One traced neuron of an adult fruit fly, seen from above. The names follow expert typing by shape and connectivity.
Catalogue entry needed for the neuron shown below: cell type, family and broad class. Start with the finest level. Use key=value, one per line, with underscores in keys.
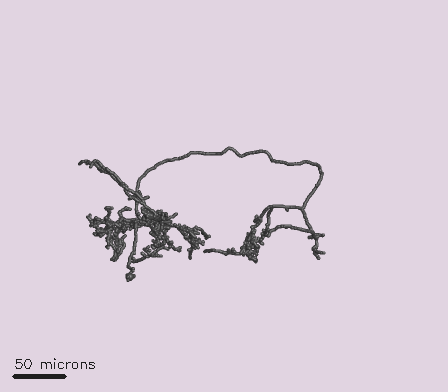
cell_type=CL309
family=hemilineage SMPpv2_ventral
broad_class=central-brain intrinsic neuron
